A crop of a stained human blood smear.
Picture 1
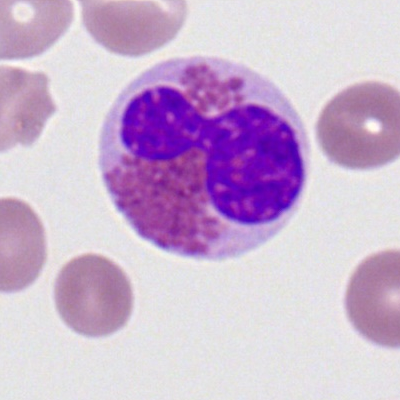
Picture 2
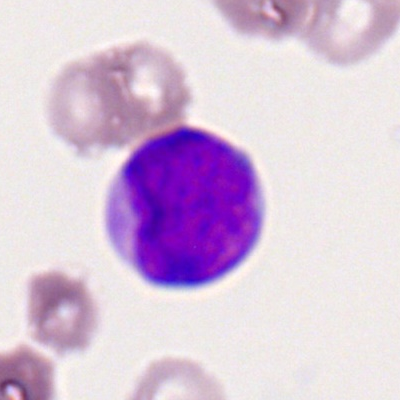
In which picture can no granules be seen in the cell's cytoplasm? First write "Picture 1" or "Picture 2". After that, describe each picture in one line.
Picture 2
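Picture 1: The cytoplasm holds many coarse reddish-pink granules.
Picture 2: No granules are seen in the cytoplasm.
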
